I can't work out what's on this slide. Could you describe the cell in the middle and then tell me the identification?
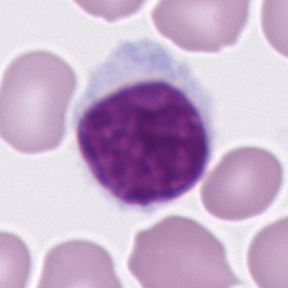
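The nucleus comes first: smooth in outline, no indentation, no lobes. Its chromatin is dark purple and coarsely clumped. I see no distinct granules in the cytoplasm, and the upper edge is faint, slightly ragged. It is a hairy cell.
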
